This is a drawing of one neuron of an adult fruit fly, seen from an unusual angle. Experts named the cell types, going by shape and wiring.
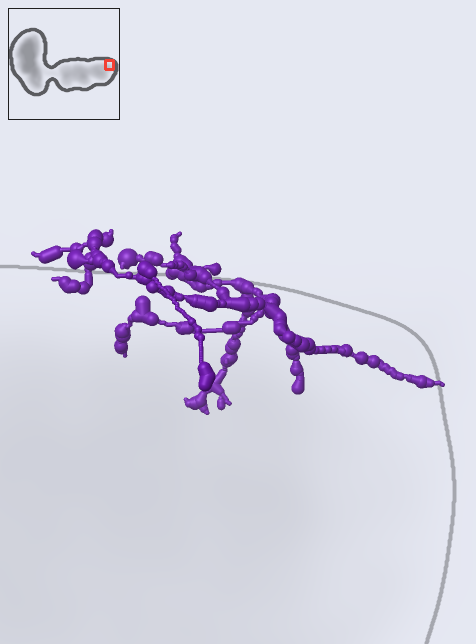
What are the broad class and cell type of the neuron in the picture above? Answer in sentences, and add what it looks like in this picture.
Its broad class is sensory neuron entering the nerve cord. Its cell type is SNxx17. No cell body is drawn. As drawn here it is wider than it is tall.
